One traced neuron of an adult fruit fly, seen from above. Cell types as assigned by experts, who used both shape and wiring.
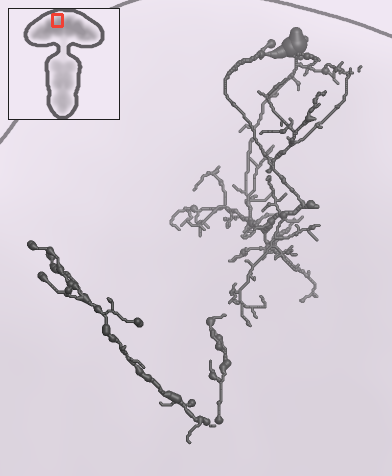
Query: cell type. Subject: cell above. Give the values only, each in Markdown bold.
**SMP150**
